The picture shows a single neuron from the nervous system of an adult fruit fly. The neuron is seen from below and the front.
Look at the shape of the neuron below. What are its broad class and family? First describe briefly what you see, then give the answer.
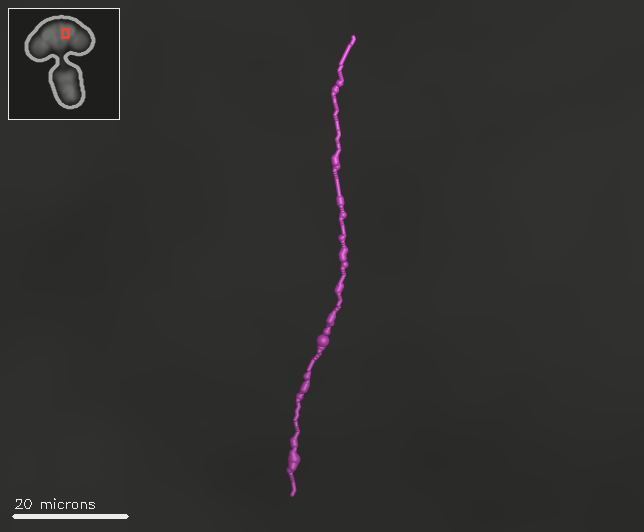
It is in the brain and does not reach the nerve cord. The drawing shows no cell body. By the scale bar it is about 80 microns tall in this view. It is a sensory neuron entering the brain. Its family is called class mechanosensory.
